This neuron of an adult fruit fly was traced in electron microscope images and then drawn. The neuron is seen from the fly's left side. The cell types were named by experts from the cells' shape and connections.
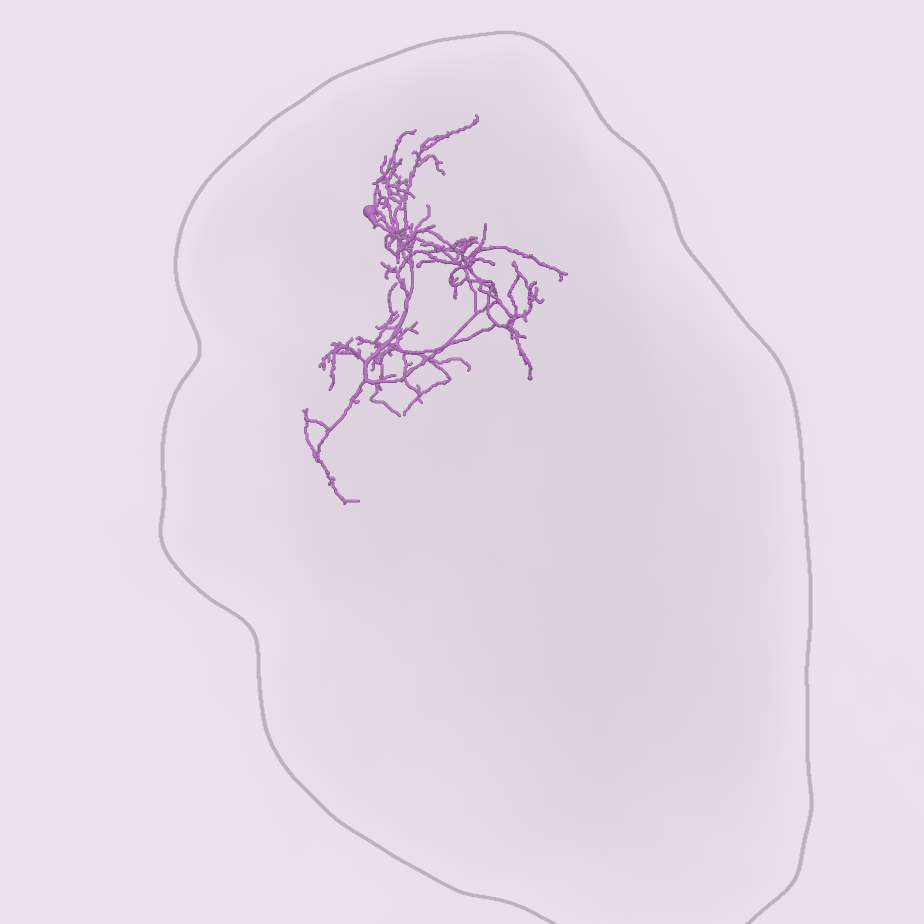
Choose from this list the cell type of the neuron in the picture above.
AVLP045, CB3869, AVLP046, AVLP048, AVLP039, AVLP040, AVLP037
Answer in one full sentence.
This neuron is an instance of the cell type AVLP046.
